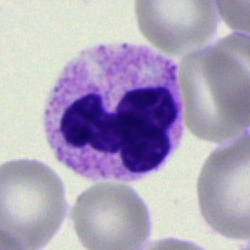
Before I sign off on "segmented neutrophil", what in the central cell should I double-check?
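In the central cell, the chromatin is dense, dark purple and clumped.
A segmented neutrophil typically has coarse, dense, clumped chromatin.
On this point, the picture goes with the name. Fine purple granules are scattered throughout the cytoplasm.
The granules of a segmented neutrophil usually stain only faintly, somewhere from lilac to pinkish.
The granules here are purple, so in colour they differ from that usual lilac-to-pinkish range. The remaining features are simply seen: the outline is round and smooth, and the cytoplasm is plentiful and pale pinkish-lilac.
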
